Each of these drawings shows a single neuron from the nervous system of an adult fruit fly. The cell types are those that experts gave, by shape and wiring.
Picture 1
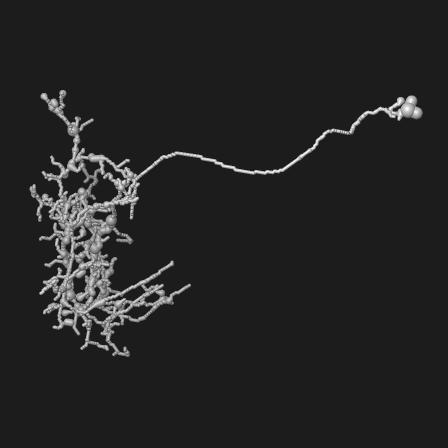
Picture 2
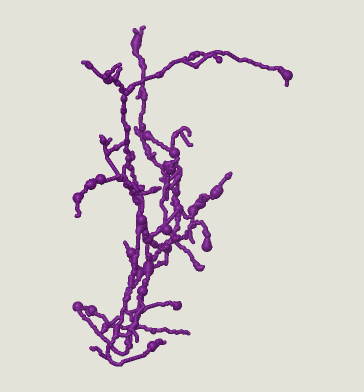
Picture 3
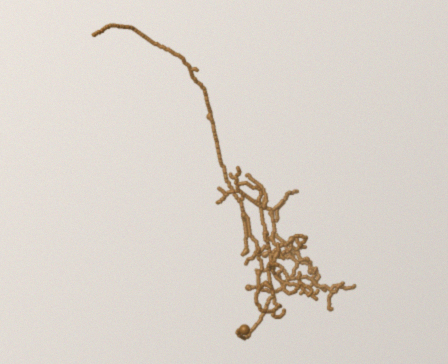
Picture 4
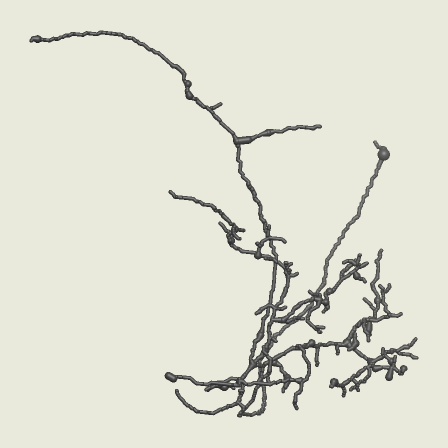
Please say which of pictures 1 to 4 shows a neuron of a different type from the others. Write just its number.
1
